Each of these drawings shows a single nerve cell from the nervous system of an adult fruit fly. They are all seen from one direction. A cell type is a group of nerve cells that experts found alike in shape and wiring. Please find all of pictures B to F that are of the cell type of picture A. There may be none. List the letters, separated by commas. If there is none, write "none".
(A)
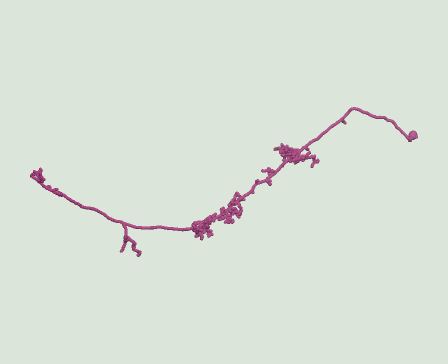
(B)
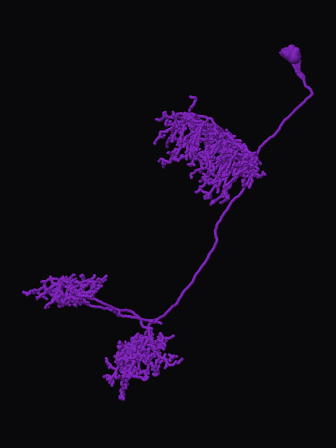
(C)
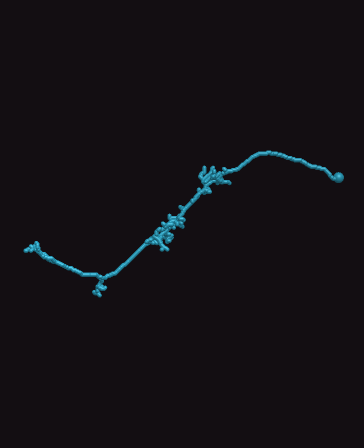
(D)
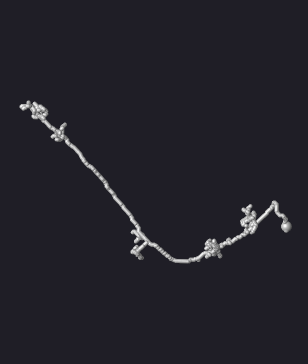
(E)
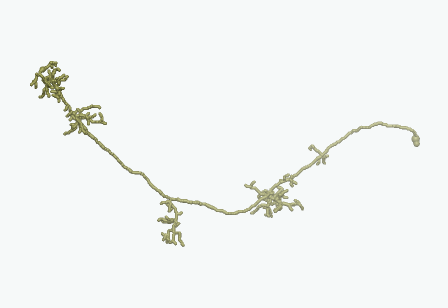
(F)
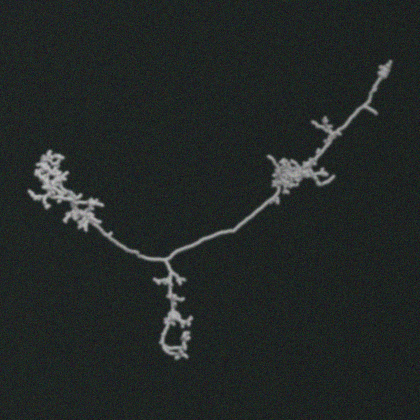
C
